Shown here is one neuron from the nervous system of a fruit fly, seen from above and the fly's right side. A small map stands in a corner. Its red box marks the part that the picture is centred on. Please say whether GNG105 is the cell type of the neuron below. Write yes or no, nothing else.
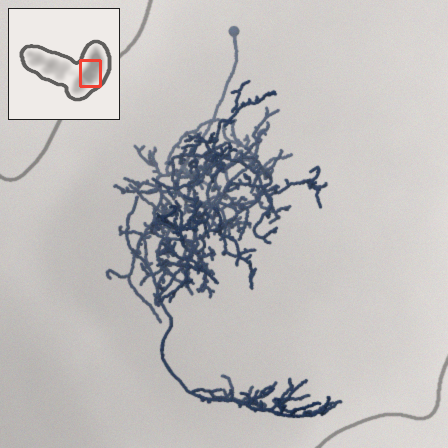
no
